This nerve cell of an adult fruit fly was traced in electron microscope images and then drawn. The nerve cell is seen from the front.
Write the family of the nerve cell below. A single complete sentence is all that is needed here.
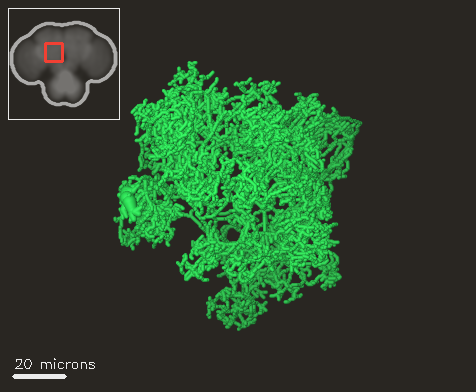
The nerve cell is a member of the hemilineage ALl1_dorsal family.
